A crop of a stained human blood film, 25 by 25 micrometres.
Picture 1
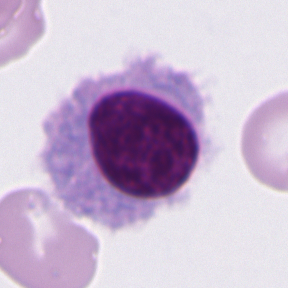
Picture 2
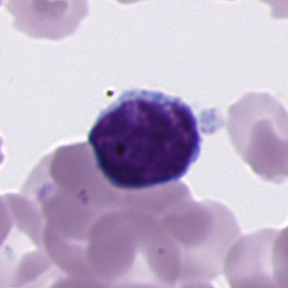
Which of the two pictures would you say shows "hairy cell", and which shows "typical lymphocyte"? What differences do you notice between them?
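Picture 1 shows the hairy cell, and picture 2 shows the typical lymphocyte. The clearest difference is the amount of cytoplasm. In picture 1 a broad rim of pale bluish-lilac cytoplasm surrounds the nucleus, widest on the left, and the nucleus, about 10 by 9 micrometres, lies toward the right of a cell about 15 micrometres across. In picture 2 the cytoplasm is only a thin rim, widest along the top, and the nucleus, about 9 by 8 micrometres, fills about 80% of the cell's area.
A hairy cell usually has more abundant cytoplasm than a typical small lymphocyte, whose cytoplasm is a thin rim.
Now look at the nuclei: in picture 1 it is oval with a smooth edge and no indentation, while in picture 2 it is a single unlobed oval mass with dense, dark purple chromatin throughout and a tiny black dot to the left of its centre. The cytoplasm of the hairy cell contains no distinct coarse granules.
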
